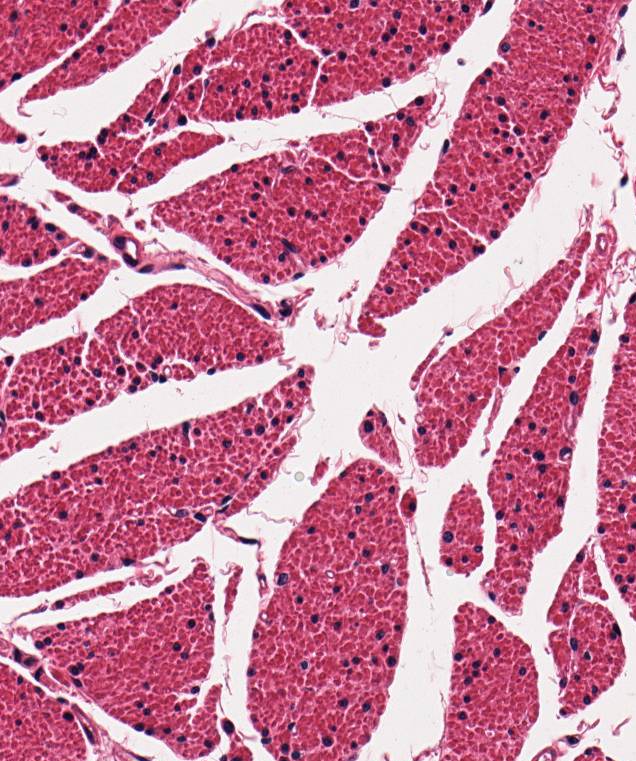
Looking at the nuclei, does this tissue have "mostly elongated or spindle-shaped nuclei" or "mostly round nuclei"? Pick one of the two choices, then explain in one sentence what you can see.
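Mostly round nuclei. Small dark round nuclei are scattered sparsely and fairly evenly through every bundle.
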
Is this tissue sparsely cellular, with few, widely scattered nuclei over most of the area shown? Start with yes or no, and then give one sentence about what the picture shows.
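Yes. Small dark round nuclei are scattered sparsely and fairly evenly through every bundle.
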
